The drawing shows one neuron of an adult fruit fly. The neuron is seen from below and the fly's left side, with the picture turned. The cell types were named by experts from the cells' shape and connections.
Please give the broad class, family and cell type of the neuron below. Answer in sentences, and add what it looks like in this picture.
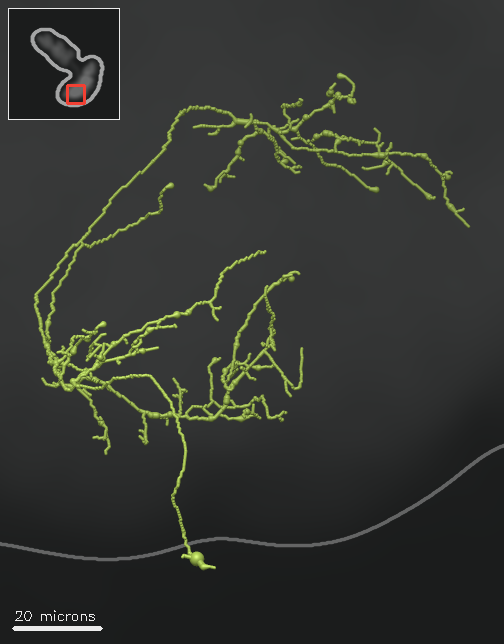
Its broad class is central-brain intrinsic neuron. Its family is hemilineage SLPal5. It is of cell type CB0993. It is in the brain and does not reach the nerve cord. The cell body can be seen at the bottom of the picture. By the scale bar it is about 110 microns tall in this view.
